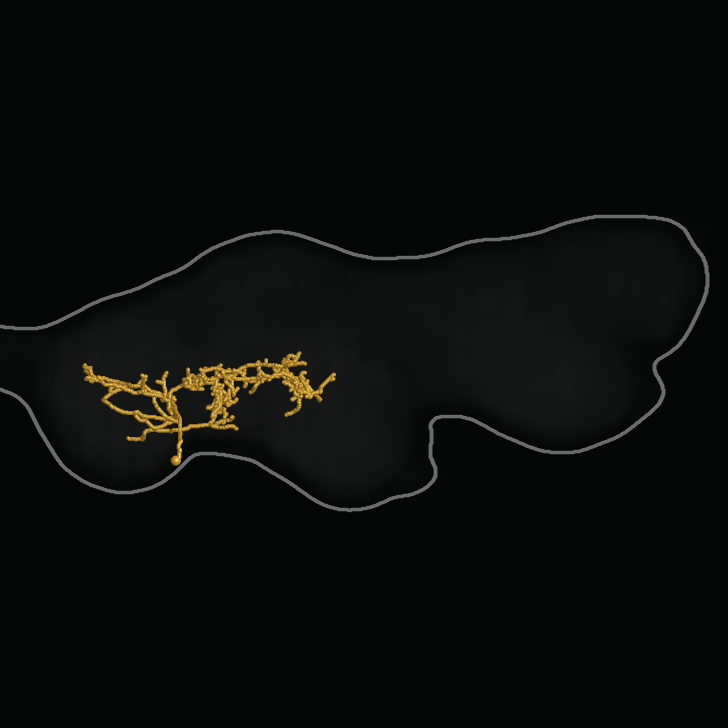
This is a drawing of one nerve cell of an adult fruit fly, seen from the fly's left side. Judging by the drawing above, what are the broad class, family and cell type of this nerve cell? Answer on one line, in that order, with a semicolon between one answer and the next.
nerve-cord intrinsic neuron; hemilineage 05B; IN05B077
